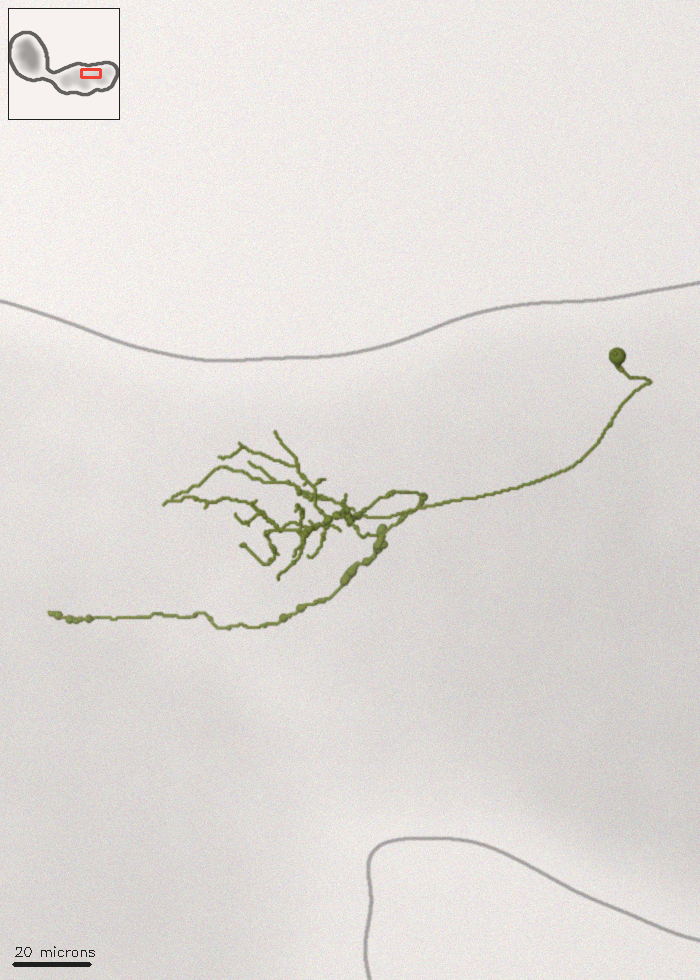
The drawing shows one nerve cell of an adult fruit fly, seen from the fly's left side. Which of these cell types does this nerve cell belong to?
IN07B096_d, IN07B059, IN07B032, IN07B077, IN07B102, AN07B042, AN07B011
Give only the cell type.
IN07B096_d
